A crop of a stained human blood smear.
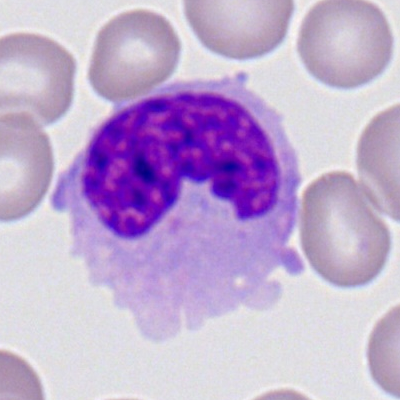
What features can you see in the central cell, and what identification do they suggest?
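First, the nucleus: it is deeply indented along its lower edge, which gives it a kidney shape, and it sits in the upper part of the cell. Next, the cytoplasm: it is plentiful, lies mostly below the nucleus and is a pale lilac-grey. Last, the name: monocyte.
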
